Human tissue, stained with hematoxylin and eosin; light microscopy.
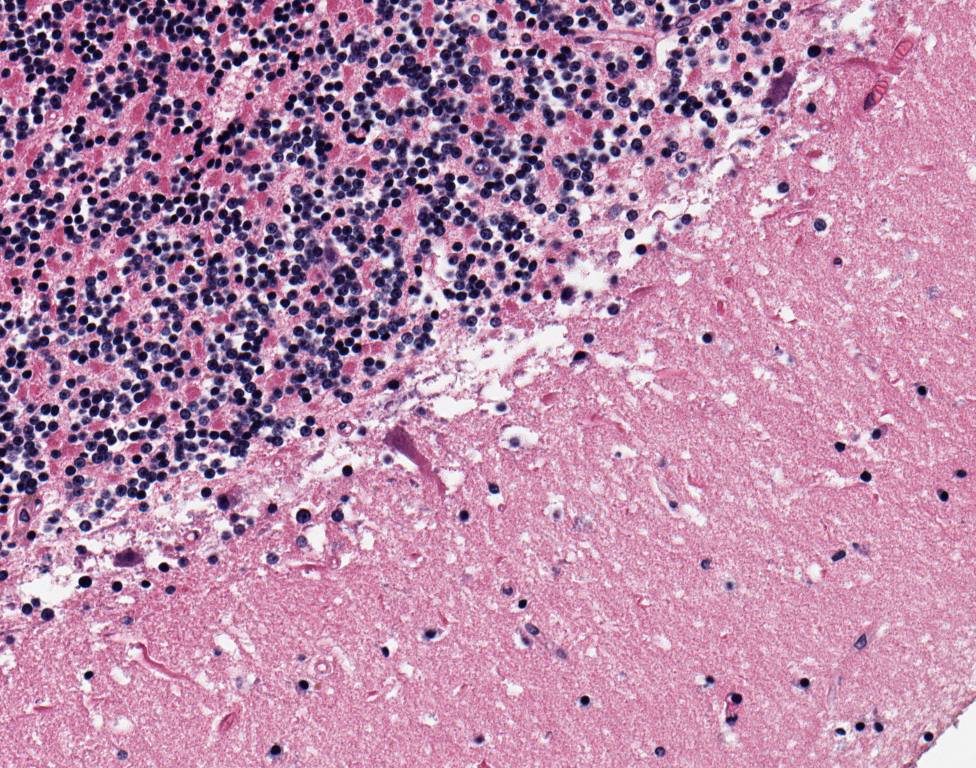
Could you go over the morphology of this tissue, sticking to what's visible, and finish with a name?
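A diagonal boundary splits the field: the upper left is densely cellular, packed with small, round, dark nuclei showing almost no cytoplasm. The lower right is pale, a finely granular to fibrillary pink matrix with only scattered small nuclei. No epithelium or glands anywhere. This is cerebellum.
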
